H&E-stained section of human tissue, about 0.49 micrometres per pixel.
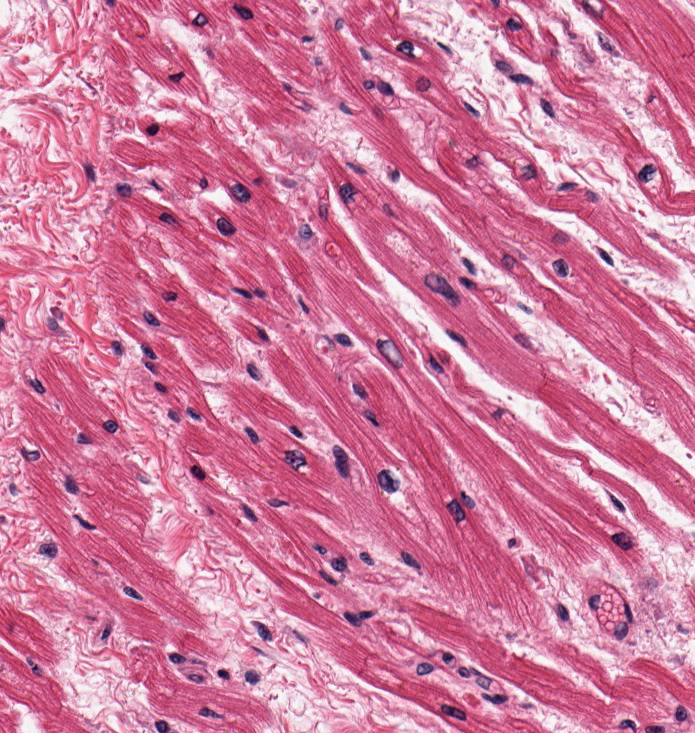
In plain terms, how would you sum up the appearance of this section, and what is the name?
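First, the nuclei: oval and central within the muscle fibres, several with a pale clear zone of cytoplasm around them. Second, wavy pink collagen bundles fill the upper left corner. Third, no fat cells are present. The section is atrial appendage of the heart.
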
